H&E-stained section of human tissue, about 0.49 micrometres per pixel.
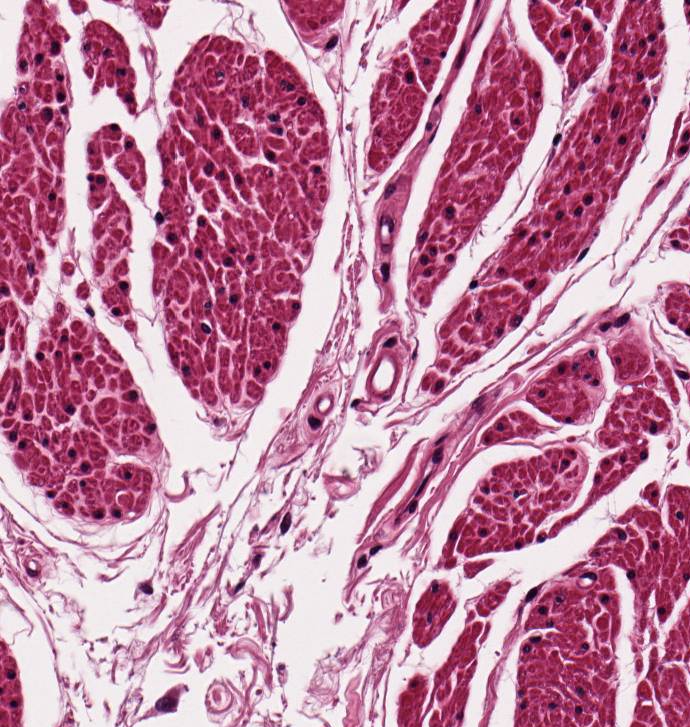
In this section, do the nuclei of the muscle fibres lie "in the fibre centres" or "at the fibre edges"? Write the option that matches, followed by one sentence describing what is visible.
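In the fibre centres. The muscle fibres have single dark oval nuclei lying centrally within the cells.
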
